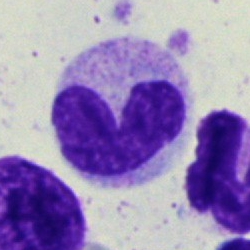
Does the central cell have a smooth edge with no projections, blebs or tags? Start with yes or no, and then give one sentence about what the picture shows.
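Yes. The cell outline is round and smooth.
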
